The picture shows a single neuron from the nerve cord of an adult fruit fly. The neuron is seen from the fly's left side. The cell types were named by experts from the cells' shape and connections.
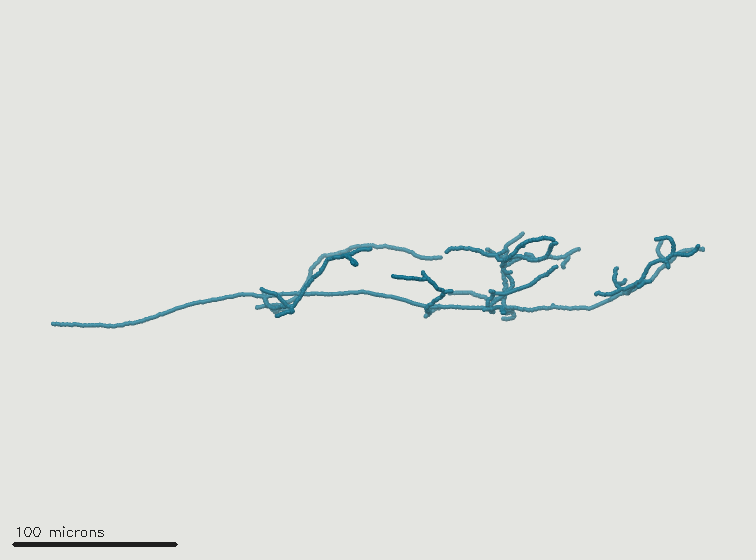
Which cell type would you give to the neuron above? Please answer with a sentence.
The cell type is DNp63.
